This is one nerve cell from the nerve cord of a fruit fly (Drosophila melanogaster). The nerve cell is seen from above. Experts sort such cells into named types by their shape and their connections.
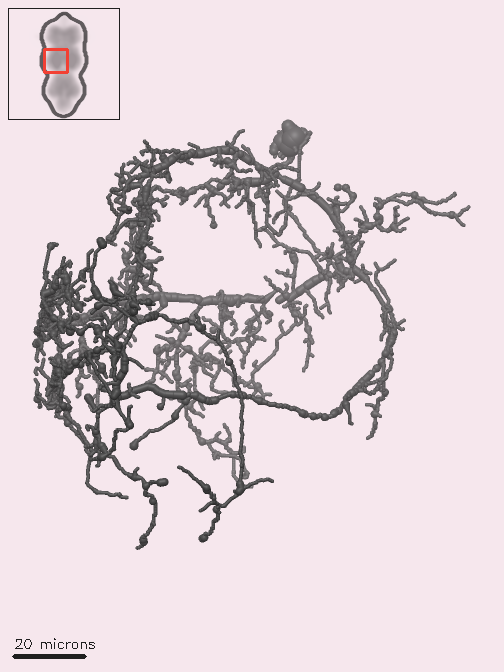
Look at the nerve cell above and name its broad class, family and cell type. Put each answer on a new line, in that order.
nerve-cord intrinsic neuron
hemilineage 04B
IN04B008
